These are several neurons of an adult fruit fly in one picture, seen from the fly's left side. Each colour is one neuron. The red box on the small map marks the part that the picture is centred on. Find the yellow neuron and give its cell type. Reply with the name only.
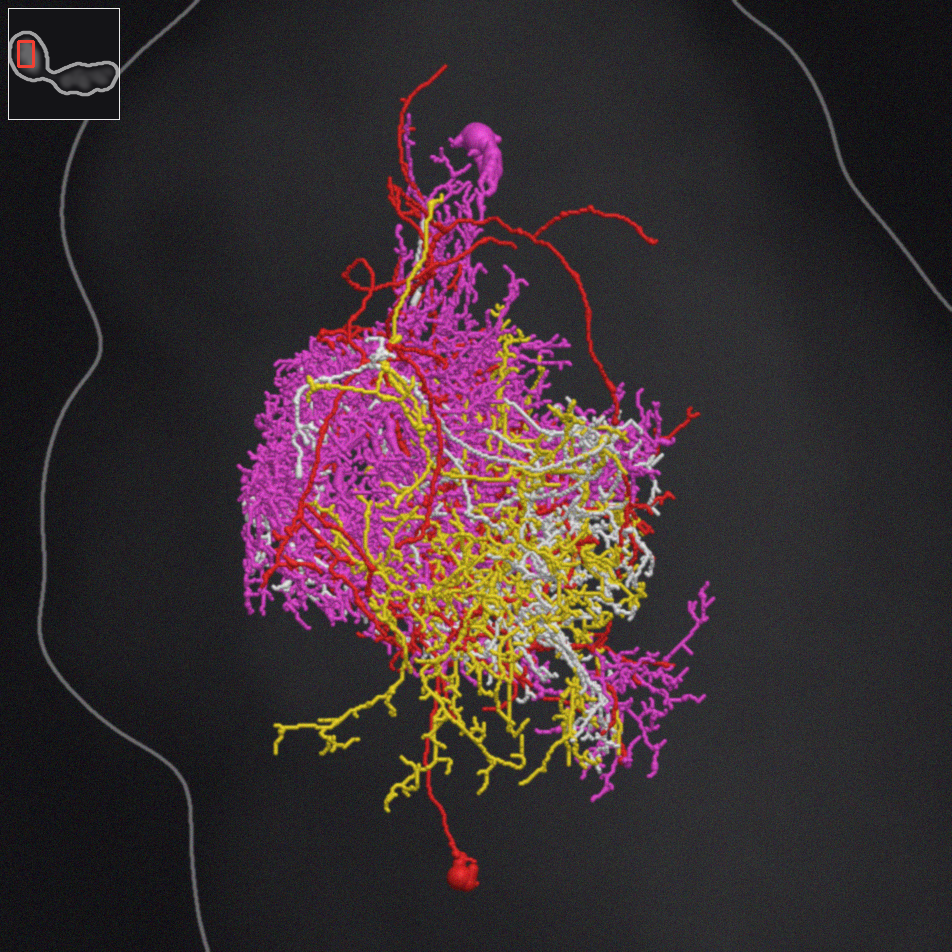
AVLP259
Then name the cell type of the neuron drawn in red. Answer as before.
AVLP339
